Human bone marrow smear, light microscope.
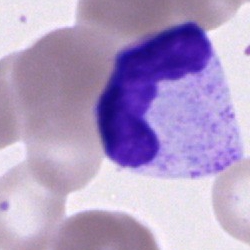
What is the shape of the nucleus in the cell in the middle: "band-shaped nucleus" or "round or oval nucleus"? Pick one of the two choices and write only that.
Band-shaped nucleus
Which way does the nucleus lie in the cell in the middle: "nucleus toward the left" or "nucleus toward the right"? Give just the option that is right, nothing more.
Nucleus toward the left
